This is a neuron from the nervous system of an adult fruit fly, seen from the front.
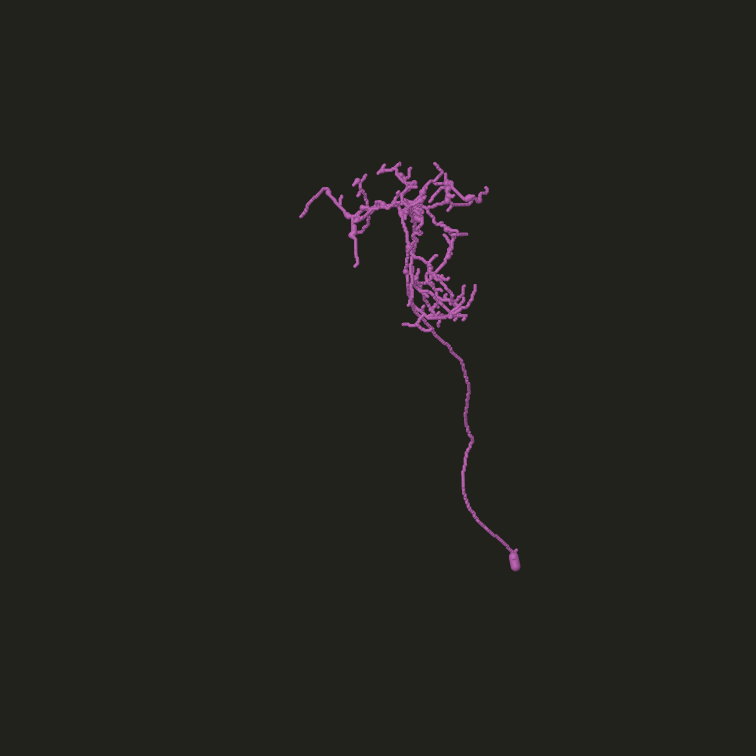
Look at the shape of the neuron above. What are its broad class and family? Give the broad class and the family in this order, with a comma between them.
nerve-cord intrinsic neuron, hemilineage 12A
